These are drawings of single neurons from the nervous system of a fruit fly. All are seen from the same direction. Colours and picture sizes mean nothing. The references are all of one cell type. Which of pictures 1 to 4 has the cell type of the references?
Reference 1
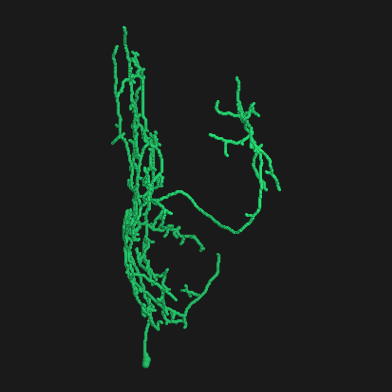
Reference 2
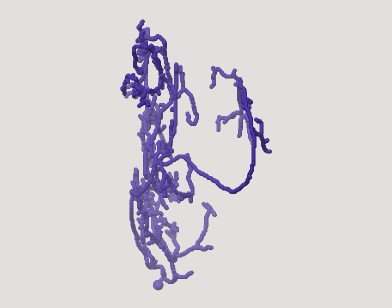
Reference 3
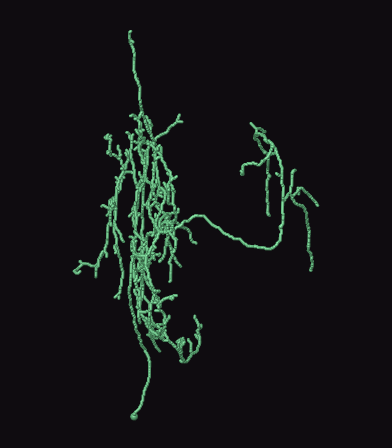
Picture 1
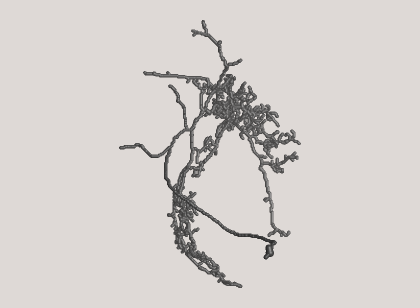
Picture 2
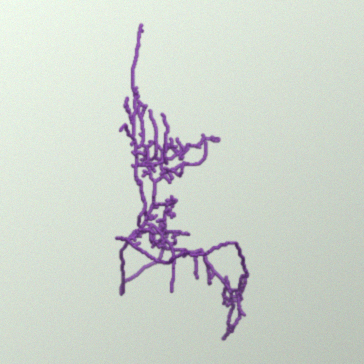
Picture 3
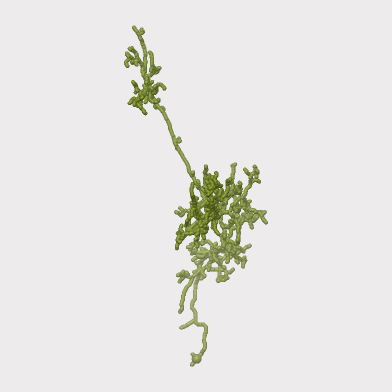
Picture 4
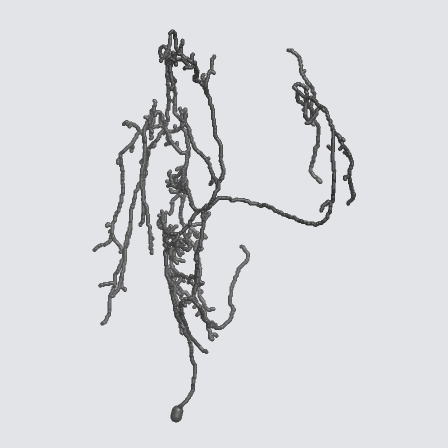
Picture 4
